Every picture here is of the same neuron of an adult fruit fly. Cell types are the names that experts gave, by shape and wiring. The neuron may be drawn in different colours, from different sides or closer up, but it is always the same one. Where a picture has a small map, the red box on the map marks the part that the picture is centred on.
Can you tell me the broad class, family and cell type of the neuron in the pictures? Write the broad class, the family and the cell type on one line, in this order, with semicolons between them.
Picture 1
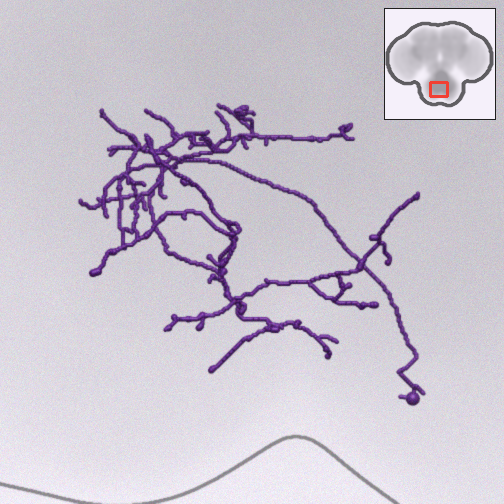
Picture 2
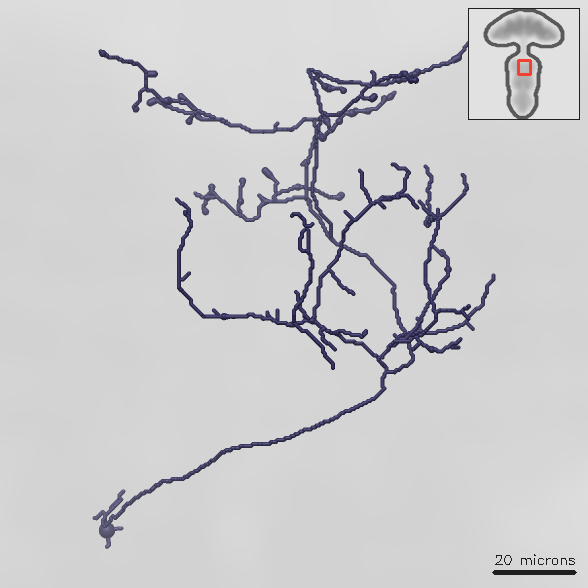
nerve-cord intrinsic neuron; hemilineage 12B; IN12B060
